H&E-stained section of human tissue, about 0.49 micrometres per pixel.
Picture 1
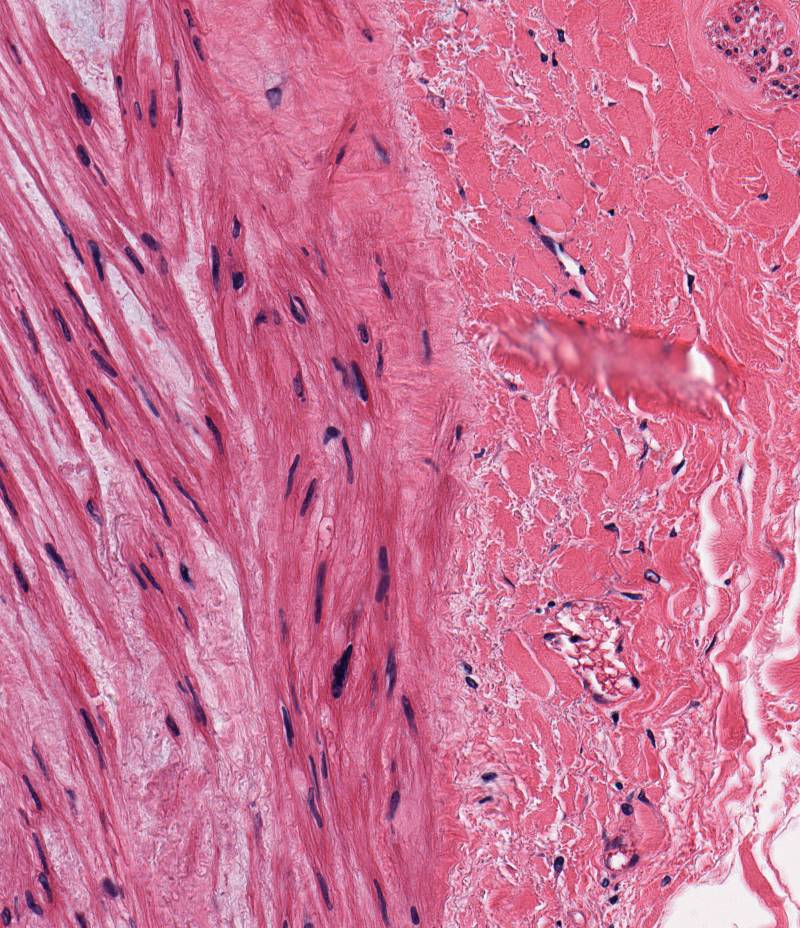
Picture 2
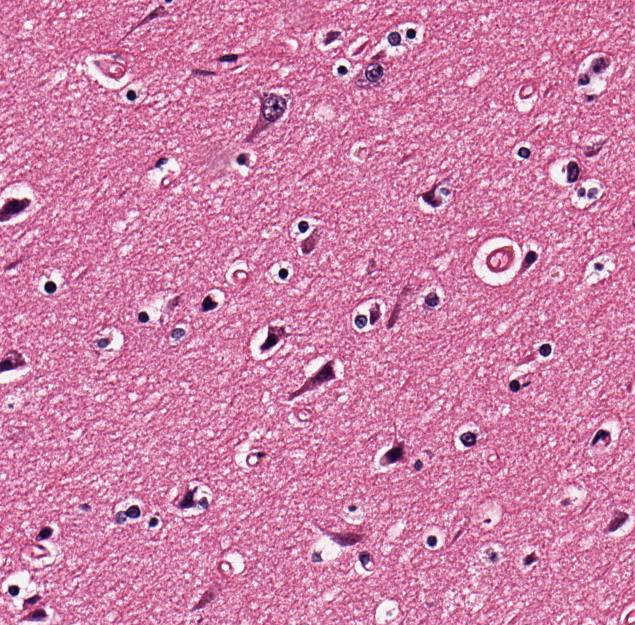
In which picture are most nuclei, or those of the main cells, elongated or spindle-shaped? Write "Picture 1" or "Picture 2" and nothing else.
Picture 1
